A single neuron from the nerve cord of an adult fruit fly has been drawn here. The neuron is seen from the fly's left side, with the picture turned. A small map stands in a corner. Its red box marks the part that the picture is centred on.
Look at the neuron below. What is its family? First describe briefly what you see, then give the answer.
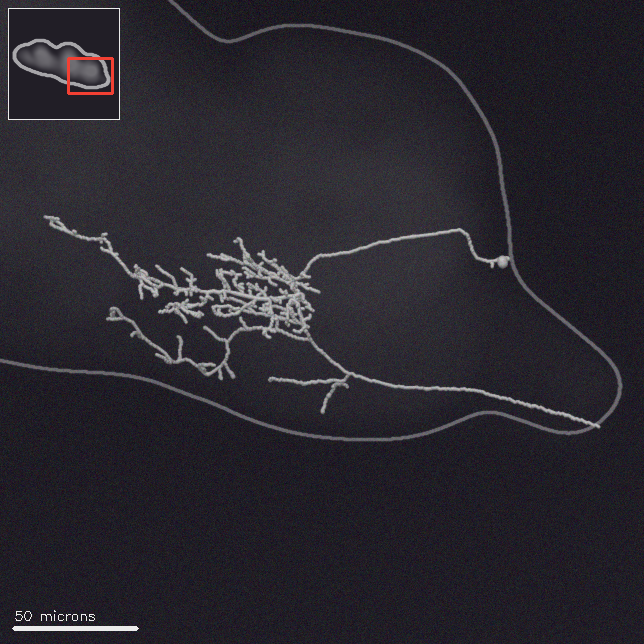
From left to right in the picture it spans about 250 microns. The picture shows dozens of branch ends. Its broad class is ascending neuron. Its family is hemilineage 07B.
